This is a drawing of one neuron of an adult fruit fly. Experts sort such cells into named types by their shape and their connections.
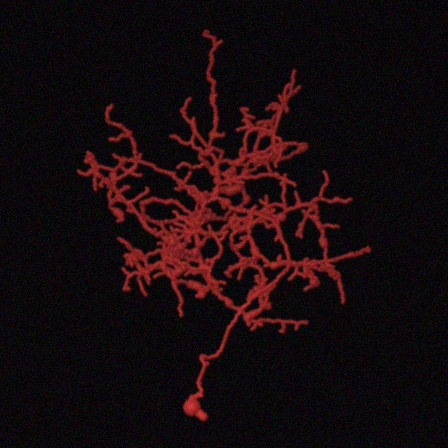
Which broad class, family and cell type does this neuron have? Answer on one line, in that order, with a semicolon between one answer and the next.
nerve-cord intrinsic neuron; hemilineage 20A.22A; IN20A.22A030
